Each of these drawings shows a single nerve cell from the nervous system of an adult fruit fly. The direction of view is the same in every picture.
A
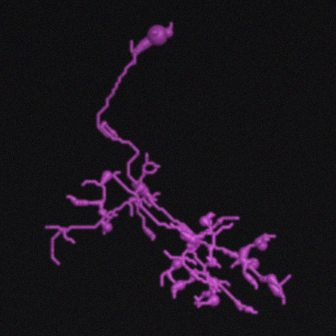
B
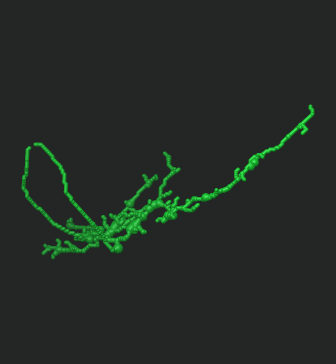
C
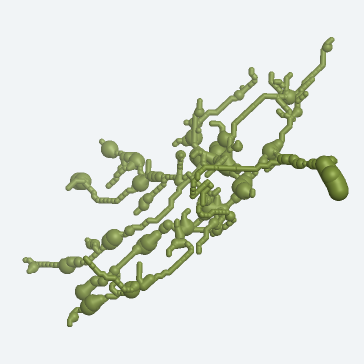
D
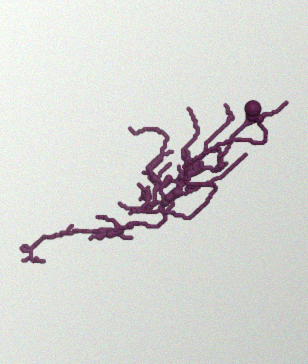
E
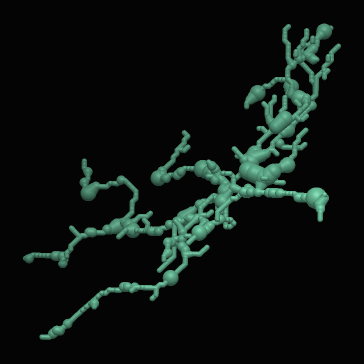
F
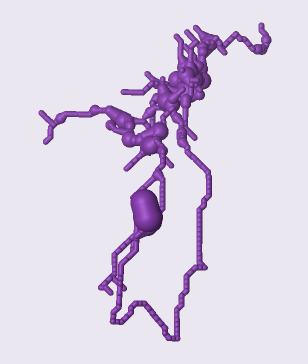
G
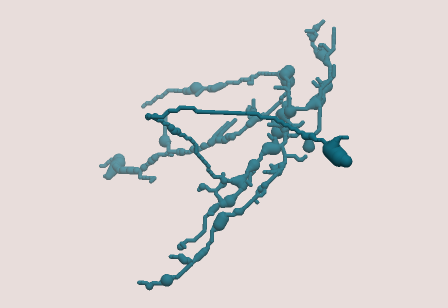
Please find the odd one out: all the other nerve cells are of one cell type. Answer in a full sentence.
Picture A is the odd one out.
